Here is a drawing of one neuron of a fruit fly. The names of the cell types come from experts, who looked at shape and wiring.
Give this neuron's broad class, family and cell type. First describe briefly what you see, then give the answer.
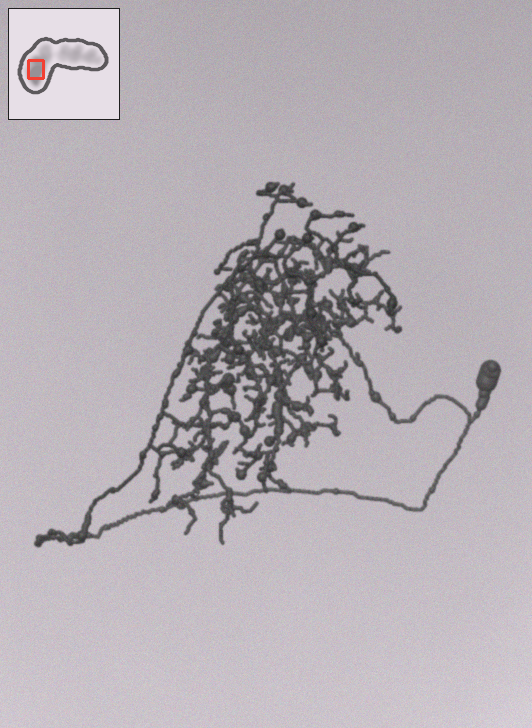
The cell body is on the right of the picture. The picture shows more than a hundred branch ends. This is an optic-lobe intrinsic neuron. The family is MeLo. Its cell type is MeLo12.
